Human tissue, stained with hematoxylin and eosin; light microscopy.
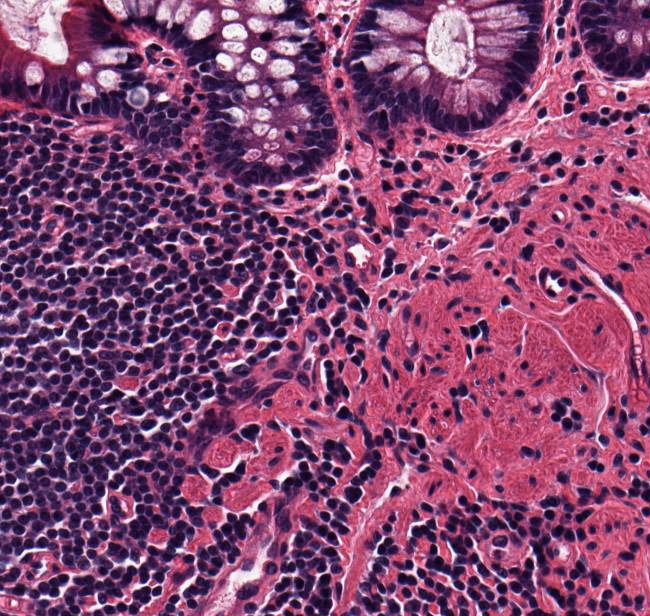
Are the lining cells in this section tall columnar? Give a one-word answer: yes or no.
Yes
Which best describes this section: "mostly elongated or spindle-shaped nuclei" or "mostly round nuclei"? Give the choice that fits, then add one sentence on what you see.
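Mostly round nuclei. The lymphocytes in the left half have round, dark nuclei with very scant cytoplasm.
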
